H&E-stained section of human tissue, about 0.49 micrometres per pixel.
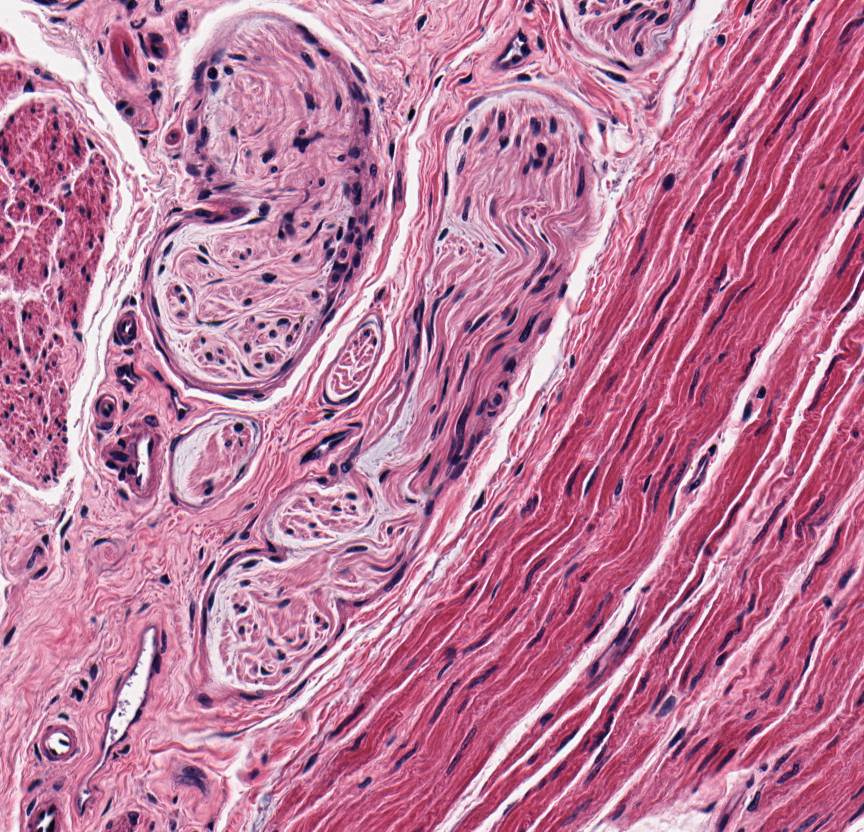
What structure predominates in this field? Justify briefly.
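Look first at the right half: that broad band is smooth muscle. Its fibres run diagonally from lower left to upper right, with bright pink cytoplasm and elongated, cigar-shaped nuclei lying along them.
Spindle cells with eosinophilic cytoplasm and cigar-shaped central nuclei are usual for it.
In the upper left corner, a bundle cut crosswise shows a darker red stippled surface.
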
